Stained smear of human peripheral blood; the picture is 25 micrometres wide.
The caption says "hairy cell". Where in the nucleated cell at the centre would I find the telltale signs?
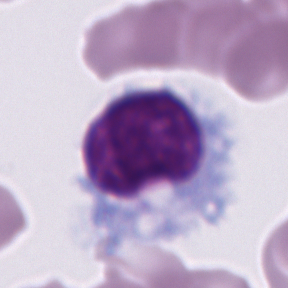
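The cell shown is a hairy cell, and the projections at its margin go with that name.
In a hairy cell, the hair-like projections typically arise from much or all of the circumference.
In this cell the projections, together with the cytoplasm, reach furthest on the lower and right sides. The nucleus is oval, about 11 by 9 micrometres, with a shallow indentation along its lower edge. The cytoplasm is pale greyish blue, and a few small clear spots lie within it below the nucleus.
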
